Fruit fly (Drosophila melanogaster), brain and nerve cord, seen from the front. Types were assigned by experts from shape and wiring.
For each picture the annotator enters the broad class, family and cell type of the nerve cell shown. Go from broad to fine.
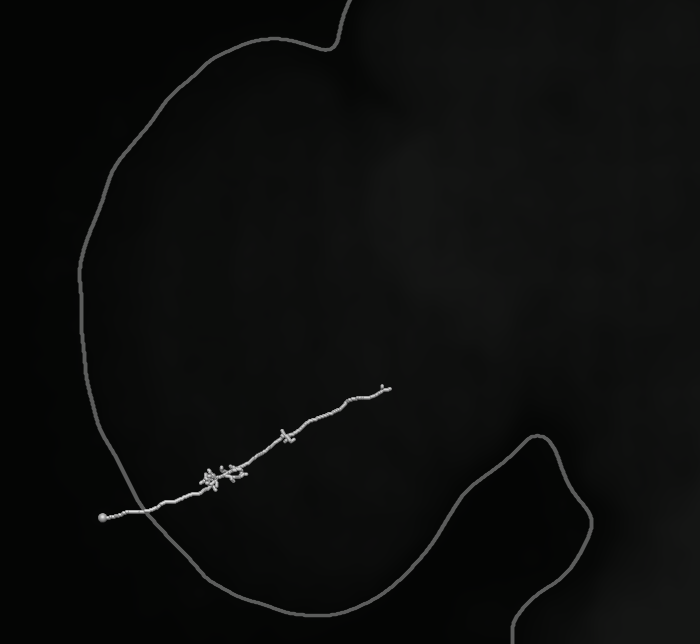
optic-lobe intrinsic neuron; Tm; Tm2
